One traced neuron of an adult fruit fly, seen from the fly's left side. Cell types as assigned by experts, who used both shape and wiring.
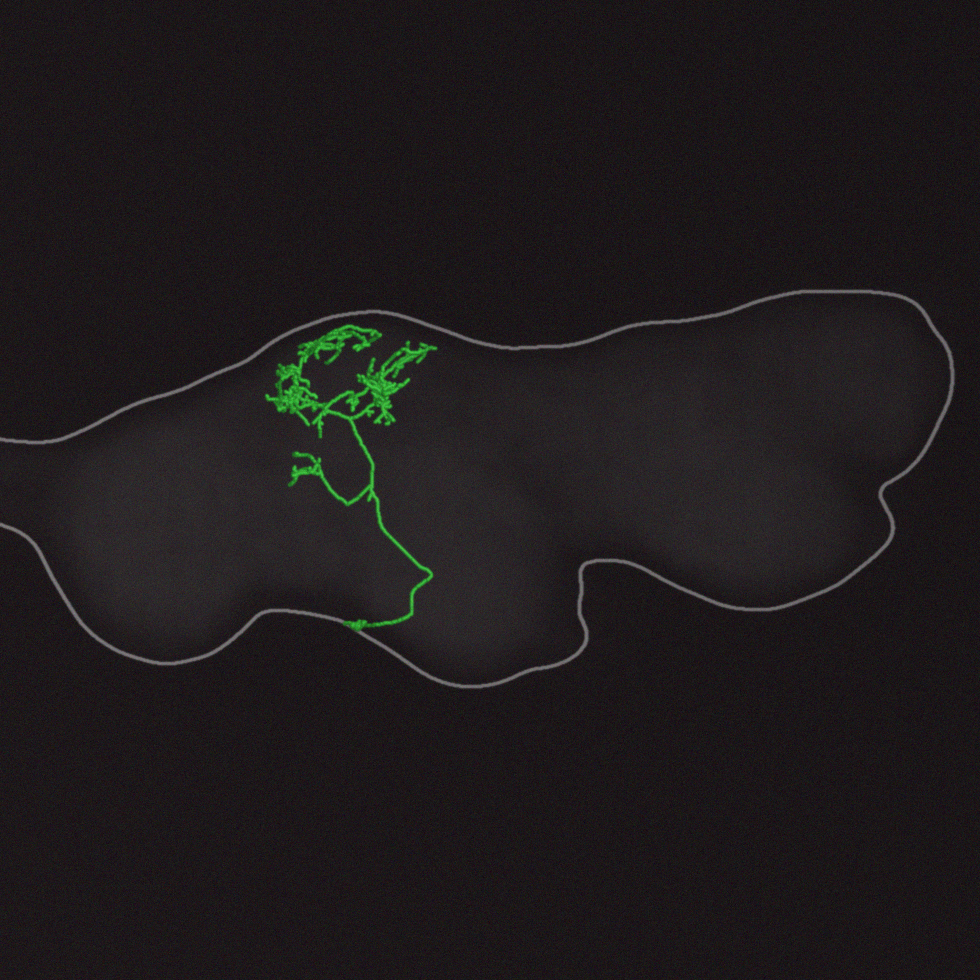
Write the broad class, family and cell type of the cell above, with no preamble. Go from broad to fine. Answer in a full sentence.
A nerve-cord intrinsic neuron of hemilineage 00A, type IN00A047.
